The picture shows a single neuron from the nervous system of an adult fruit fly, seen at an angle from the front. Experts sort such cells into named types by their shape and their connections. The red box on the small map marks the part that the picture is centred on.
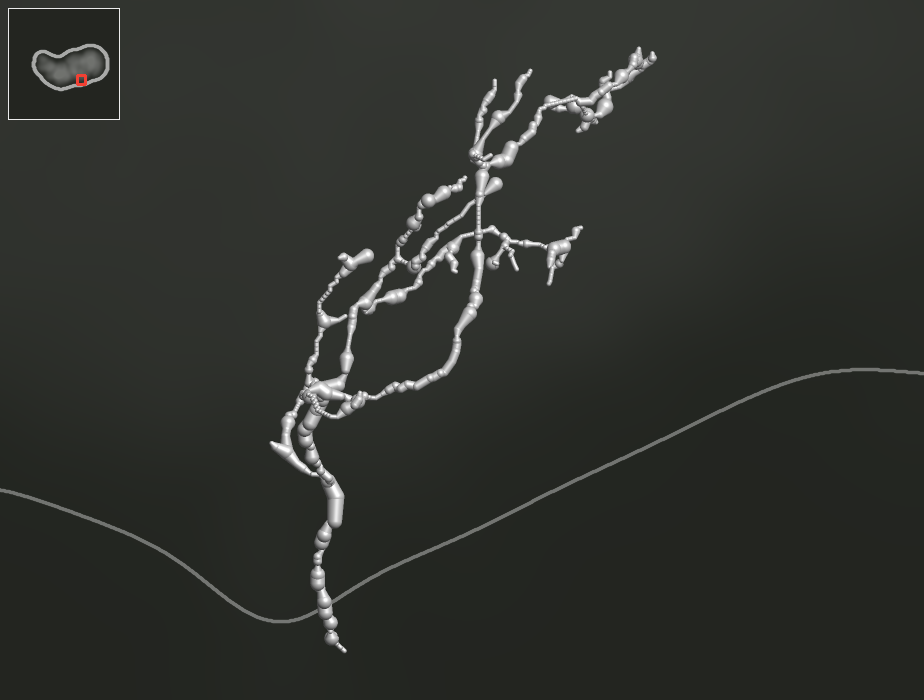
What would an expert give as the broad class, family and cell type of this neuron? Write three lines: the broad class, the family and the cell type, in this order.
sensory neuron entering the brain
class mechanosensory
BM_Taste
